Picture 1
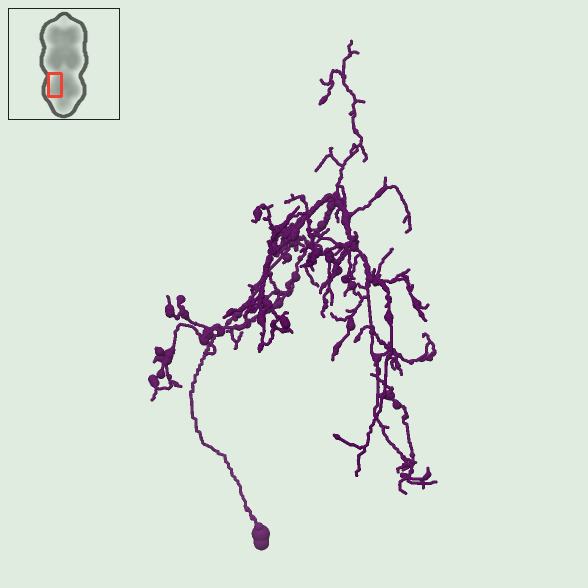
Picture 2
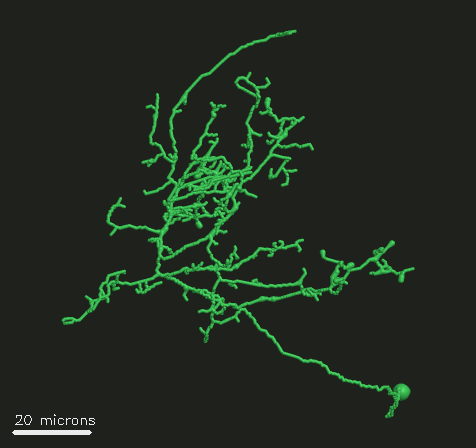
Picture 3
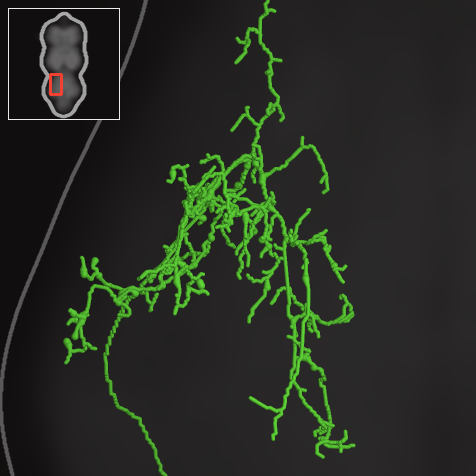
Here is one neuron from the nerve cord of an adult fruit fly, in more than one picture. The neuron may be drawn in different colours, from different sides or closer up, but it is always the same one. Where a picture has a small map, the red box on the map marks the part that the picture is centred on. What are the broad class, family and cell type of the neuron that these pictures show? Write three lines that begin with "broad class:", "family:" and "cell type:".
broad class: nerve-cord intrinsic neuron
family: hemilineage 16B
cell type: IN16B105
